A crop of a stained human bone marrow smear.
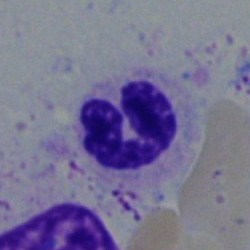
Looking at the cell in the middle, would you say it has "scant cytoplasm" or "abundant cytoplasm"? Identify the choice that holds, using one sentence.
A wide area of cytoplasm encircles its nucleus.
